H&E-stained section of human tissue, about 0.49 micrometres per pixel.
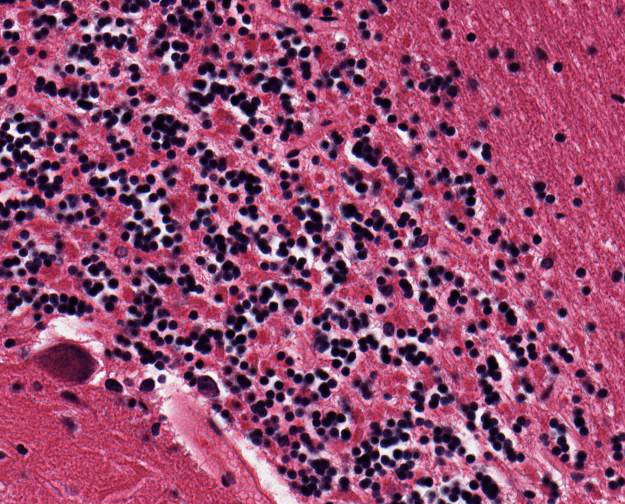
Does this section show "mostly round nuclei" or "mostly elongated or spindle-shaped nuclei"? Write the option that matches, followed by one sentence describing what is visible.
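Mostly round nuclei. The nuclei in the band are small, round and darkly stained, with little visible cytoplasm.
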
